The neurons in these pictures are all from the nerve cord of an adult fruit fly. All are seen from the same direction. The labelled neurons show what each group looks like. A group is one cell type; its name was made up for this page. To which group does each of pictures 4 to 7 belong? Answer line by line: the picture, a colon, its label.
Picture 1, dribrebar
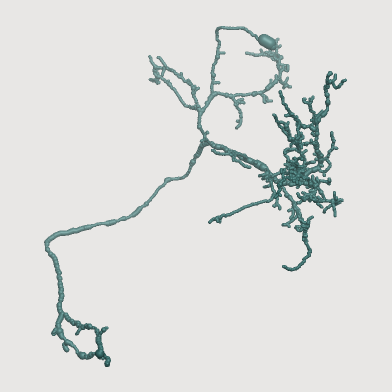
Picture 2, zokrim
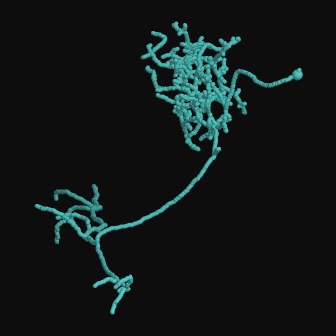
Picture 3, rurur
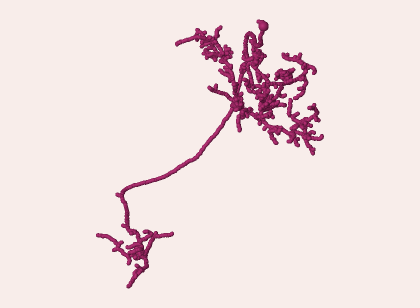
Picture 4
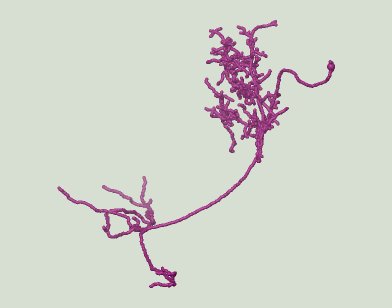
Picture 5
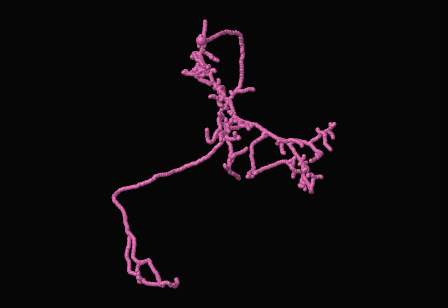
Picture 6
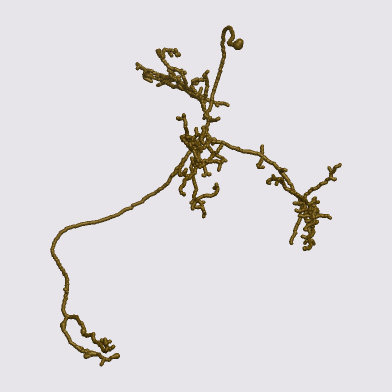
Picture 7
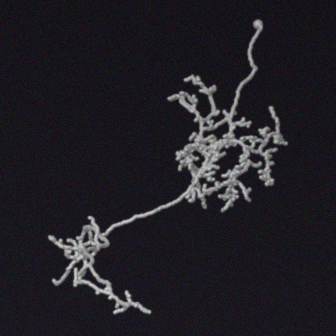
4: zokrim
5: dribrebar
6: dribrebar
7: rurur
